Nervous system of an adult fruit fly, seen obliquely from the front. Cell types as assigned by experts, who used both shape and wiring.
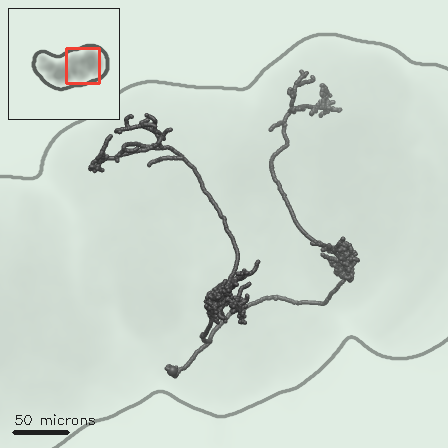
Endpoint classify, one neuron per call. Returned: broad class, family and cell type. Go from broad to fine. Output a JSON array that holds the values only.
["central-brain intrinsic neuron", "class ALPN", "VP1l+VP3_ilPN"]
